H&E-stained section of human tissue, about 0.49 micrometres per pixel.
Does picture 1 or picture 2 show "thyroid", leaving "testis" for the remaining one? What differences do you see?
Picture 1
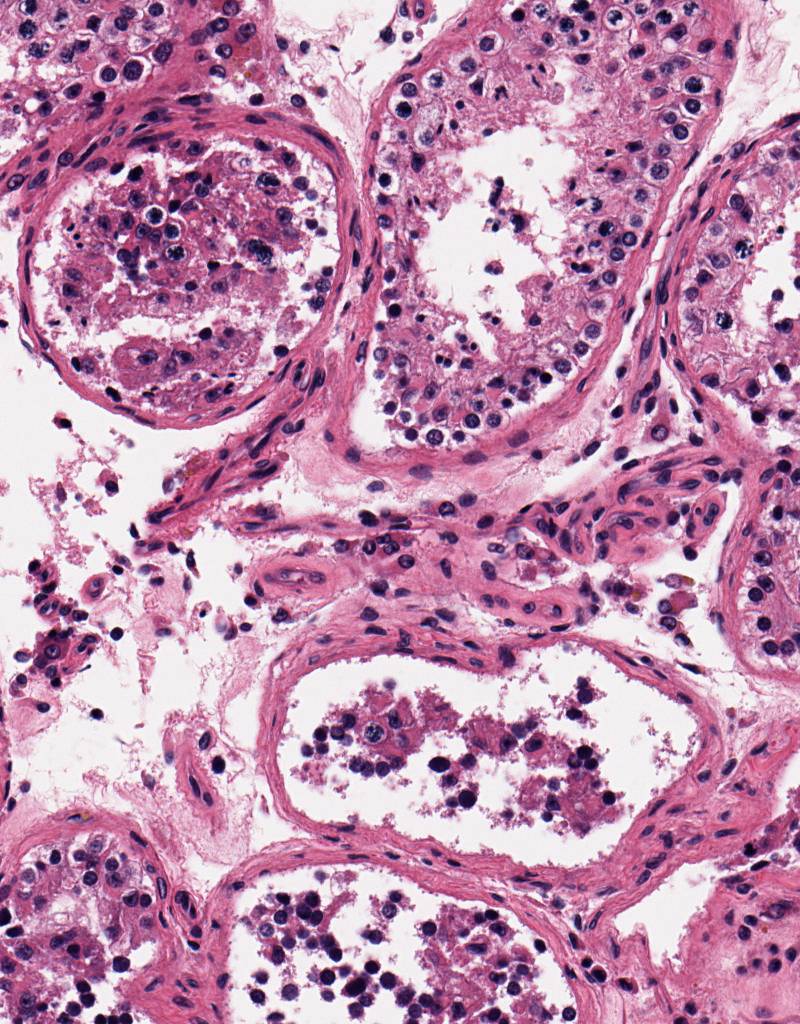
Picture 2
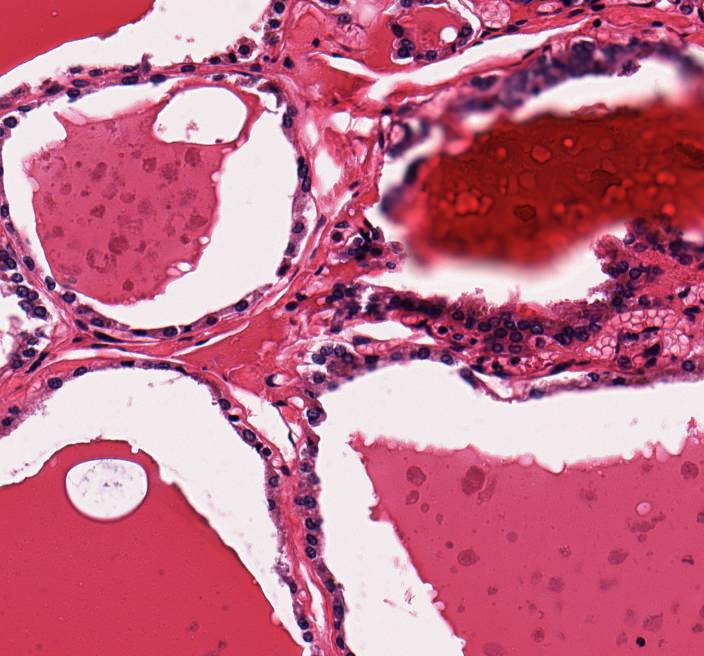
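The testis is in picture 1 and the thyroid in picture 2. The tubules in picture 1 have thick pink fibrous walls with flattened, elongated nuclei in concentric layers, whereas the follicles in picture 2 are separated by scant stroma forming thin pink septa. Inside the tubules are cells with round nuclei, many dark and densely stained; in the upper-right tubule several layers of round cells line the wall around an irregular, pale central lumen.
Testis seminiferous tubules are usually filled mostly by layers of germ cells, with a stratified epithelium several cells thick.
The large rounded follicles of picture 2 take up most of the field and are filled with pink homogeneous material, which in the lower left follicle holds a single round clear vacuole.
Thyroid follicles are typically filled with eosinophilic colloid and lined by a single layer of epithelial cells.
The stroma crossing the middle of picture 1 has scattered cells with pink cytoplasm and round nuclei among spindle cells.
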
